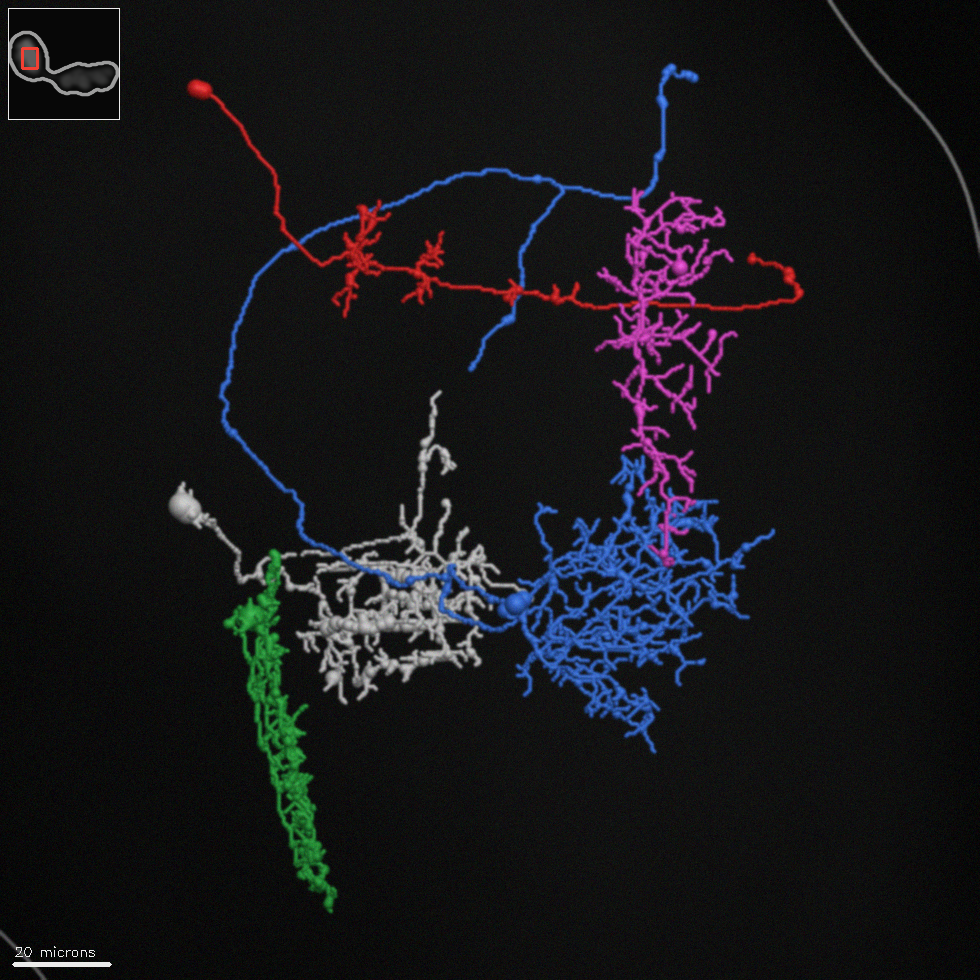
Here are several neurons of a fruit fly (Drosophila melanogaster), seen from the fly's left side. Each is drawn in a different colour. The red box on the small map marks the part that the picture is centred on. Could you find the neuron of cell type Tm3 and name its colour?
red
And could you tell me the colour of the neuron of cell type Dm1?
green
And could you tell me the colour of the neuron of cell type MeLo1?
blue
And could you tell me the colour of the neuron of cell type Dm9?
white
